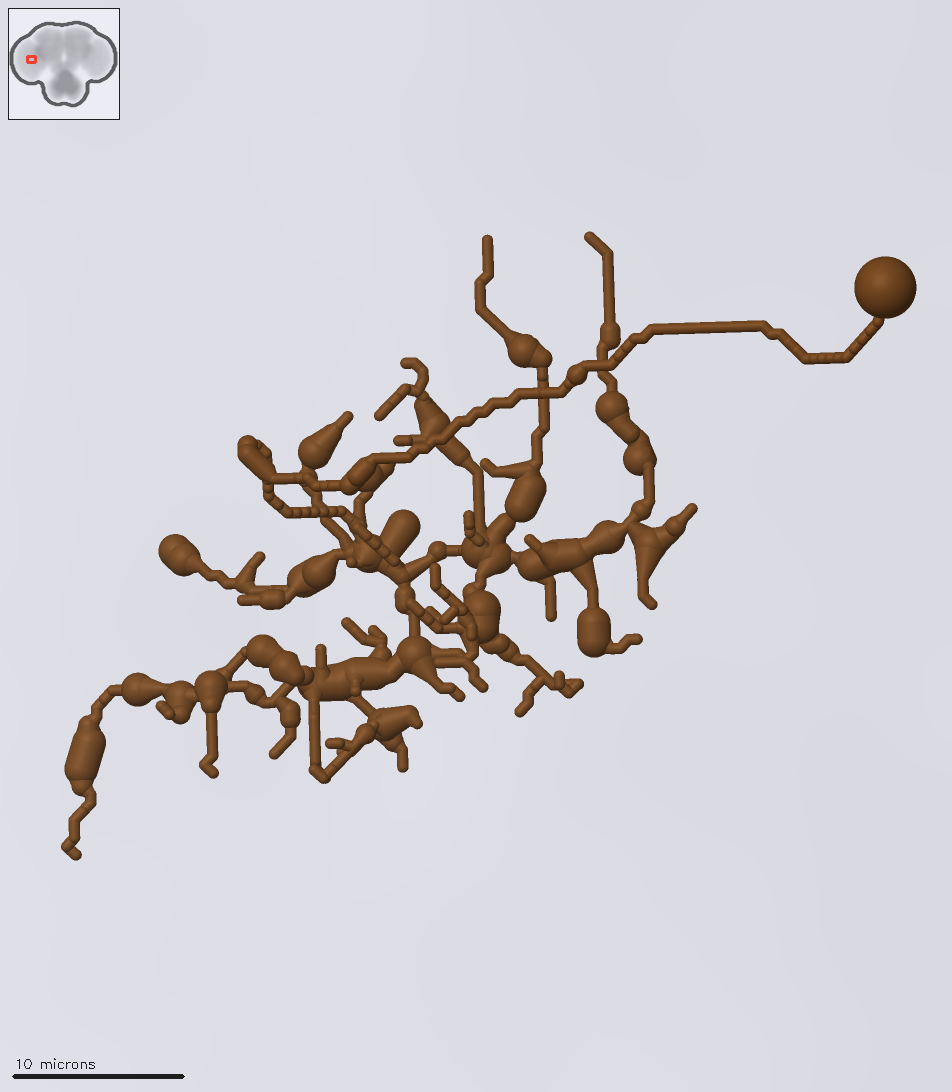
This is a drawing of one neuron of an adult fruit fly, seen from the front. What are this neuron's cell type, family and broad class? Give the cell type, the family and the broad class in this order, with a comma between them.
Dm15, Dm, optic-lobe intrinsic neuron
